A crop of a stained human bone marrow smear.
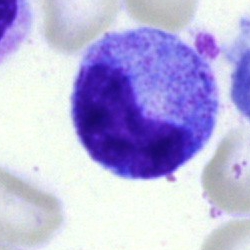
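Metamyelocyte: look toward the lower left of the cell, where the nucleus sits. See how the edge of the nucleus facing the cytoplasm is indented. The cytoplasm is pale lilac-blue and filled with fine pinkish-purple granules.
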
